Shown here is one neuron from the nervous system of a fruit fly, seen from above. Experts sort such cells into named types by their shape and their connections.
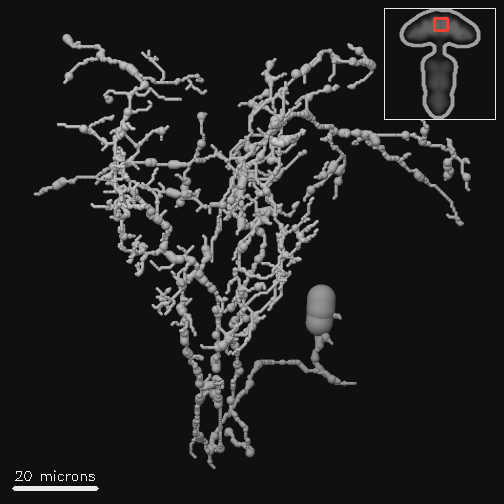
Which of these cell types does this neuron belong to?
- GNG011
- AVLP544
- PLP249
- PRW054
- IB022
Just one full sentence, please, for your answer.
With respect to cell type, this neuron is PRW054.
